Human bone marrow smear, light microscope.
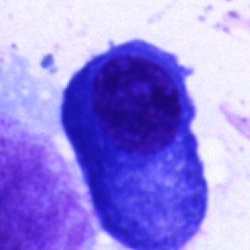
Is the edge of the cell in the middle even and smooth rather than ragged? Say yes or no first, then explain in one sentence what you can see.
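No. Small blunt projections stick out from the upper right edge of the cell.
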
